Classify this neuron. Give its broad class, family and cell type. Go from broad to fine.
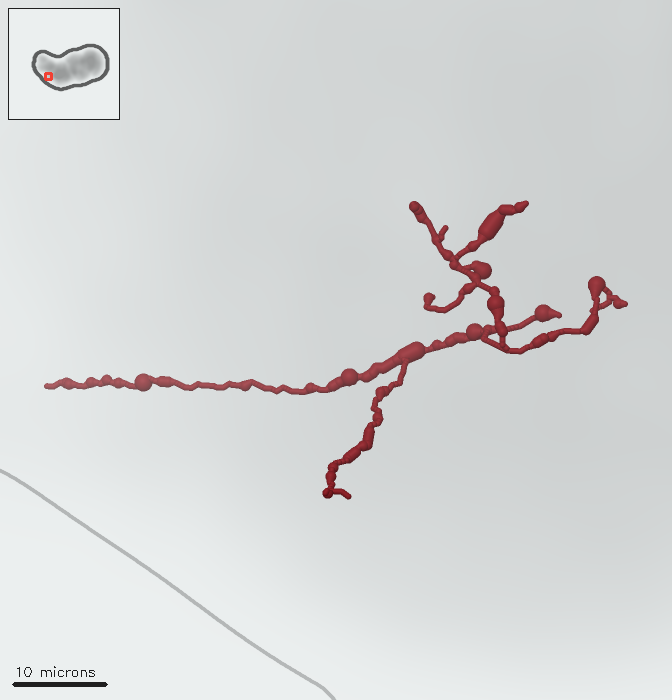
sensory neuron entering the nerve cord; class mechanosensory tactile; SNta38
